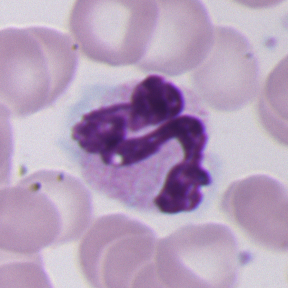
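Segmented neutrophil at the centre of the picture. See how its nucleus splits into several lobes held together by narrower bands, with no nucleoli to be seen. Its cytoplasm carries fine, dust-like pinkish-violet granules, and nothing projects from the cell surface.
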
